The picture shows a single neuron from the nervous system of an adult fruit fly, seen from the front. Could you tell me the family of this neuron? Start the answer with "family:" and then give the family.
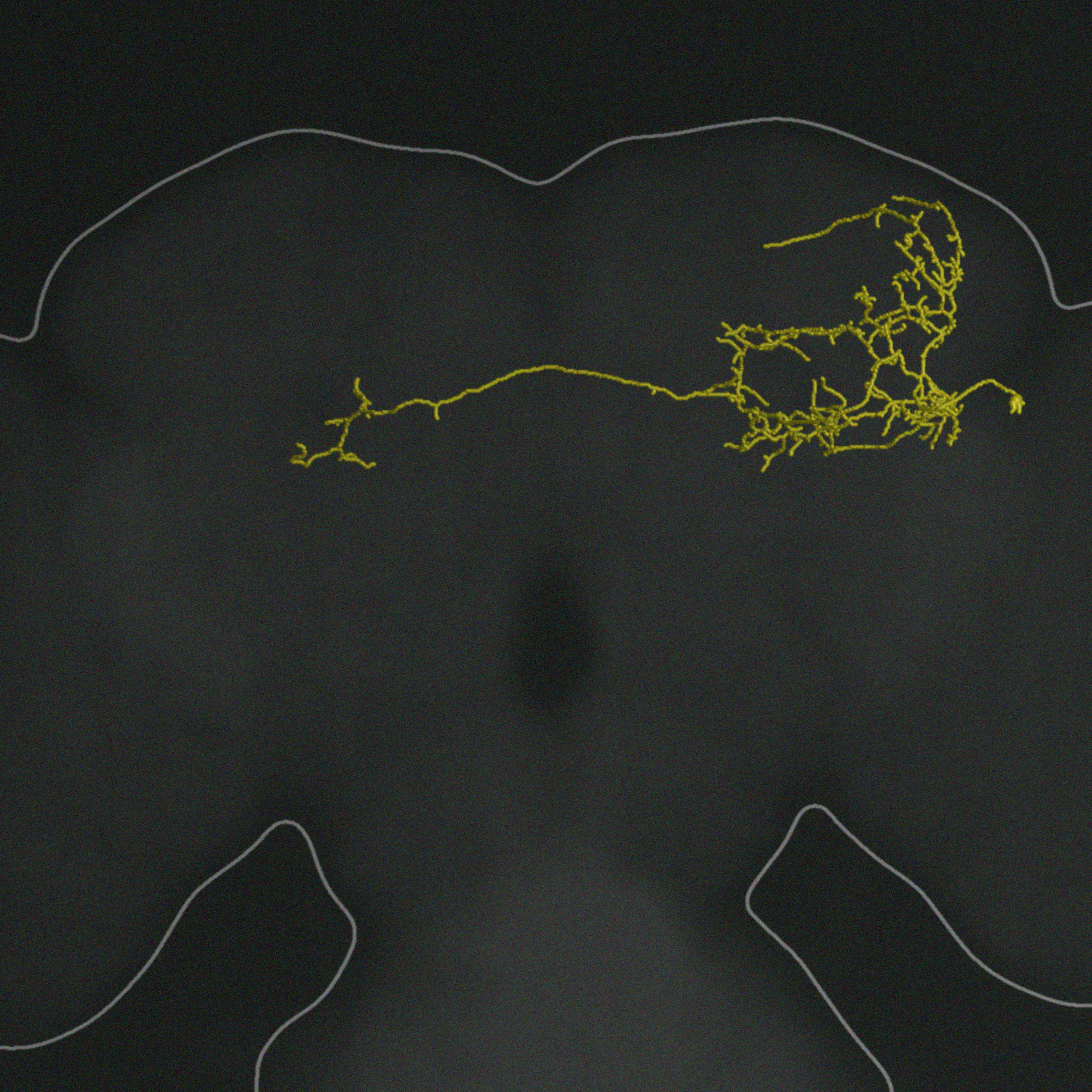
family: hemilineage SLPa&l1_anterior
